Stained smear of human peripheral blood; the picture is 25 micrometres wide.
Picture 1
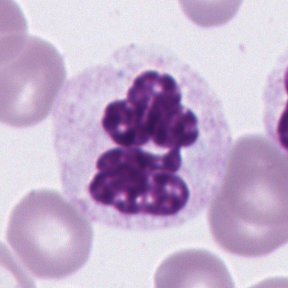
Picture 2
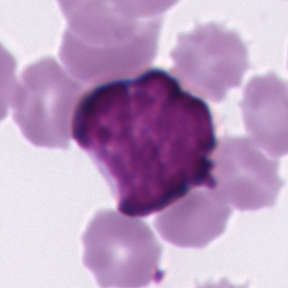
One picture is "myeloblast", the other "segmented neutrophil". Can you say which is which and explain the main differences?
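Picture 1: segmented neutrophil. Picture 2: myeloblast. Outline: round and smooth in 1; irregular and angular in 2, with small knobby projections off the right edge. Nucleus: in 1, split into more than three lobes, with dark purple, coarsely clumped chromatin; in 2, filling nearly the whole cell.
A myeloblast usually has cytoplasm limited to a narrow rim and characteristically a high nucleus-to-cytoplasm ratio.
Cytoplasm: plentiful and pale pinkish-lilac in 1, with fine faint lilac granules scattered through it; no distinct granules visible in 2.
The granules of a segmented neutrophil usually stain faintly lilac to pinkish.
Vacuoles: none in 1; none clearly visible in 2. In 2, red cells with scalloped edges touch the cell on several sides.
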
